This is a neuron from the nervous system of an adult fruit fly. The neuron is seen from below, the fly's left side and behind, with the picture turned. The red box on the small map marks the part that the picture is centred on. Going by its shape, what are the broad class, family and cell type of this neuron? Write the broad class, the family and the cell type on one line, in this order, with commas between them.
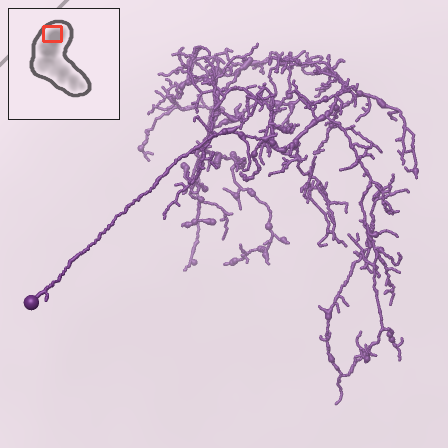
central-brain intrinsic neuron, hemilineage VLPl&p1_lateral, CB3488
